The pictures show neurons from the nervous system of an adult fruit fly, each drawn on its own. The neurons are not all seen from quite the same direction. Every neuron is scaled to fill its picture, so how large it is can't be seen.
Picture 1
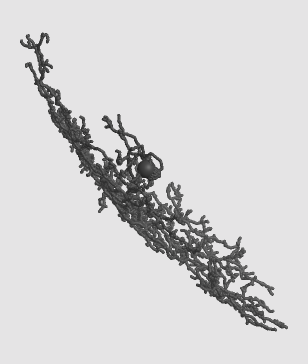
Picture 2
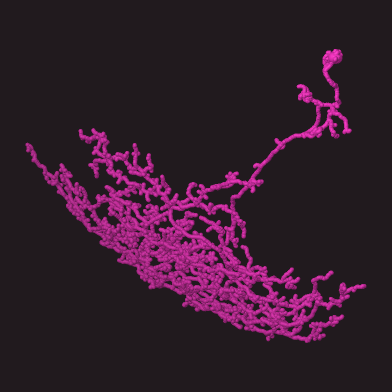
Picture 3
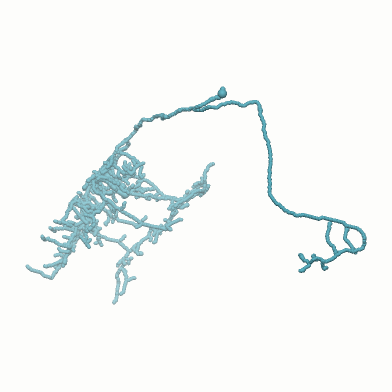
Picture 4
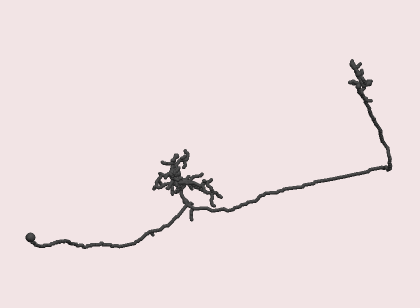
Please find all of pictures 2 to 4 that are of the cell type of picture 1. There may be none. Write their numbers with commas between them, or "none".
2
